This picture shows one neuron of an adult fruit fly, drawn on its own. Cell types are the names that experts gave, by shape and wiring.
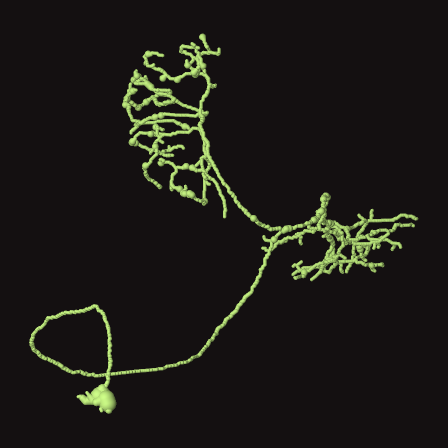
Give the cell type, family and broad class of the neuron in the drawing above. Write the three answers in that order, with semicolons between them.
FB1A; hemilineage LALv1_dorsal; central-brain intrinsic neuron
